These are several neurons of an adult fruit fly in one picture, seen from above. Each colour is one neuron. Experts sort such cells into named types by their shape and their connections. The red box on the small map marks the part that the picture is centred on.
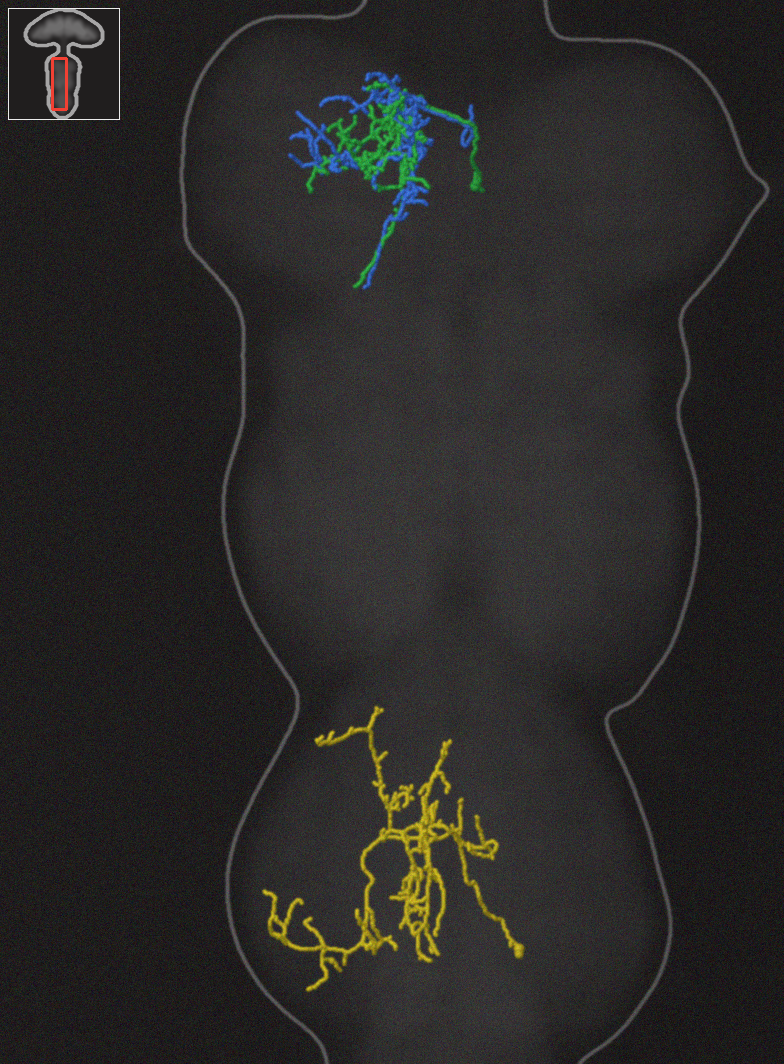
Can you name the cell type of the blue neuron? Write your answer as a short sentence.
The cell type is IN14A066.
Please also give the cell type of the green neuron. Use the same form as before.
The cell type is IN14A081.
